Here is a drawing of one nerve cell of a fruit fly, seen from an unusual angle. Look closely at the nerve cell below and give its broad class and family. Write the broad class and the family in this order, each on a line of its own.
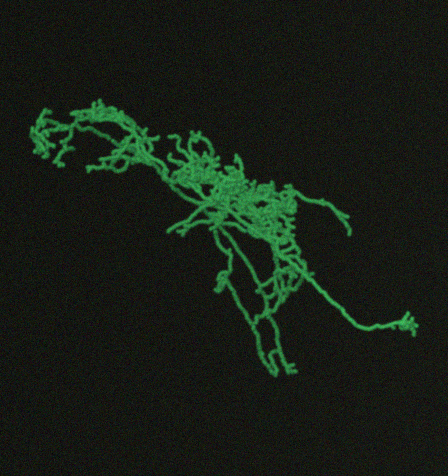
central-brain intrinsic neuron
hemilineage SMPp&v1_ventral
